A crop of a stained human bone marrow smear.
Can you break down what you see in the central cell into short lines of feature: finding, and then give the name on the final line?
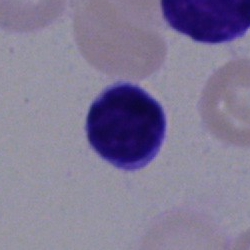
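Outline: round, smooth
Nucleus: fills almost whole cell
Chromatin: dark purple throughout
Cytoplasm: very thin rim only
Name: lymphocyte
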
